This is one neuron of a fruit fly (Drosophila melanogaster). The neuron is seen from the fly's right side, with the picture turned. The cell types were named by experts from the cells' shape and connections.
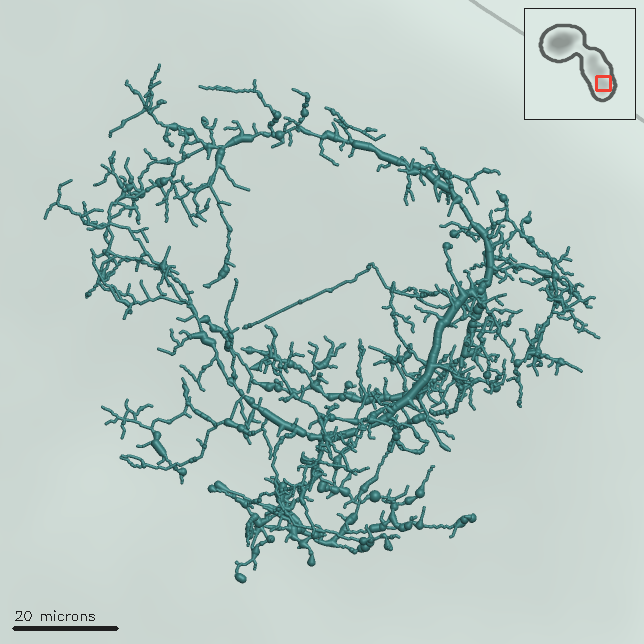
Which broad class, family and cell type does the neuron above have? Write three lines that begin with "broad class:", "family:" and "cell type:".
broad class: nerve-cord intrinsic neuron
family: hemilineage 17A
cell type: IN17A052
